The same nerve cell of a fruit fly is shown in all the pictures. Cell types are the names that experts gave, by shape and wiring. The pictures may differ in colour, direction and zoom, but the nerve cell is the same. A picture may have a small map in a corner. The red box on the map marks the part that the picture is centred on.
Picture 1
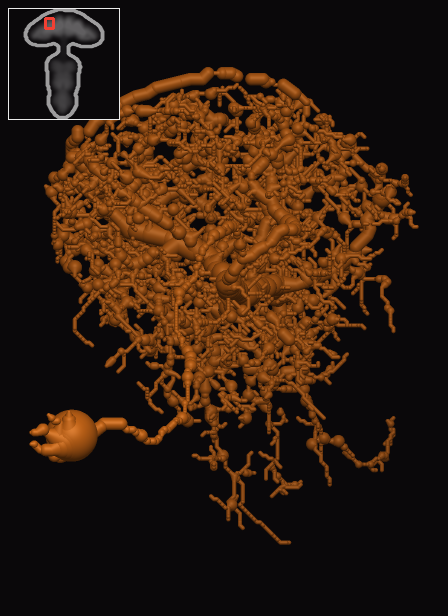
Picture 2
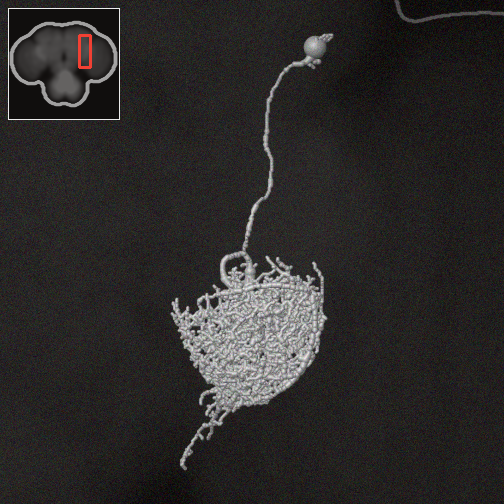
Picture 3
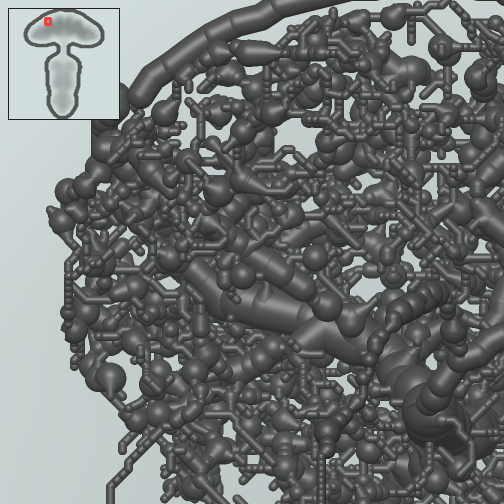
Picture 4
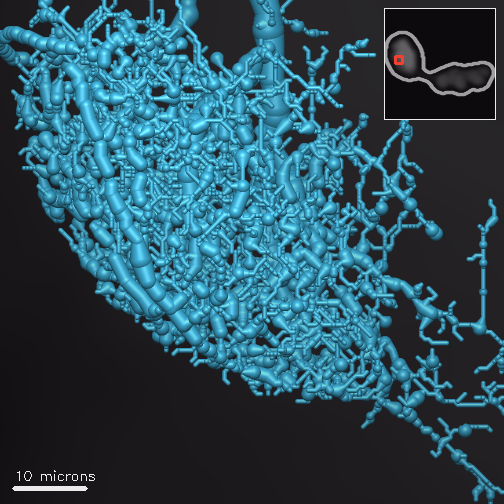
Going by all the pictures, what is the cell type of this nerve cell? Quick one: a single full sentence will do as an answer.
A cell of type AVLP084 is what this nerve cell is.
